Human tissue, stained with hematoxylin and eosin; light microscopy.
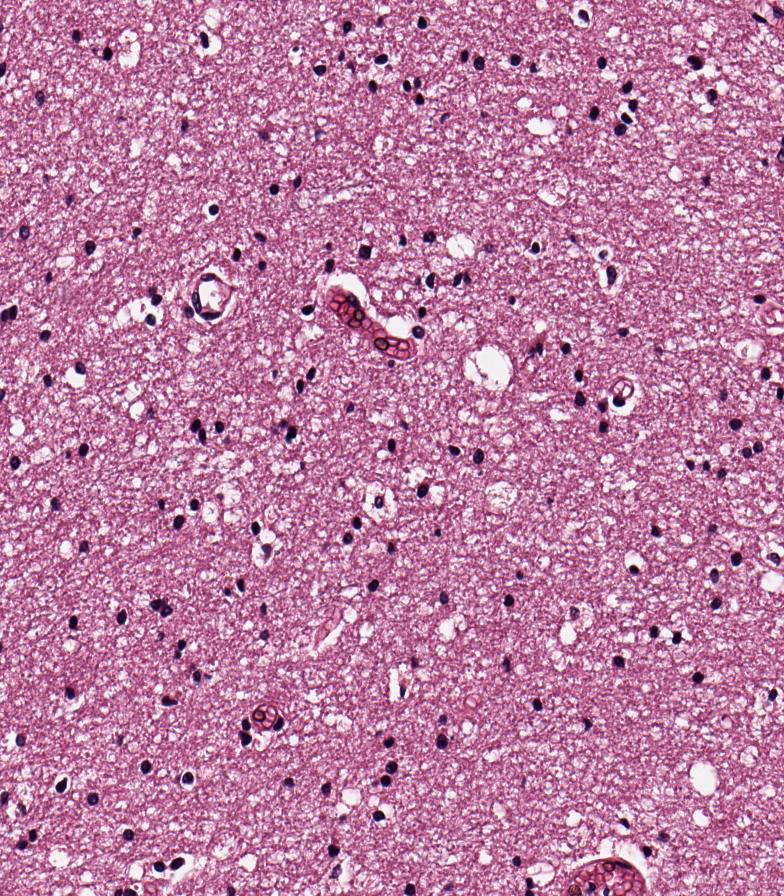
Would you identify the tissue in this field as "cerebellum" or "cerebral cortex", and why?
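Cerebral cortex. The whole field is a uniform pink, finely fibrillary background, without organised units such as glands, tubules or follicles. Small, round, dark-staining nuclei are scattered fairly evenly throughout, and many of them sit within a clear halo. A small vessel packed with red blood cells lies just above the centre.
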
